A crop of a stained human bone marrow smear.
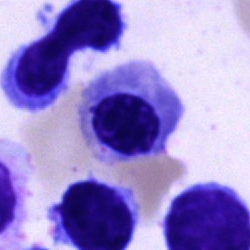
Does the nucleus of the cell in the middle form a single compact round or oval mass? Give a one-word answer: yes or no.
Yes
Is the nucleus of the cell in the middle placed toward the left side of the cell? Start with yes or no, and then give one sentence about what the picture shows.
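Yes. The nucleus lies off-centre, with a wider band of cytoplasm on its upper right side than on its lower left.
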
